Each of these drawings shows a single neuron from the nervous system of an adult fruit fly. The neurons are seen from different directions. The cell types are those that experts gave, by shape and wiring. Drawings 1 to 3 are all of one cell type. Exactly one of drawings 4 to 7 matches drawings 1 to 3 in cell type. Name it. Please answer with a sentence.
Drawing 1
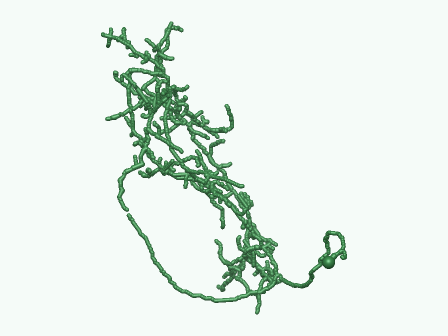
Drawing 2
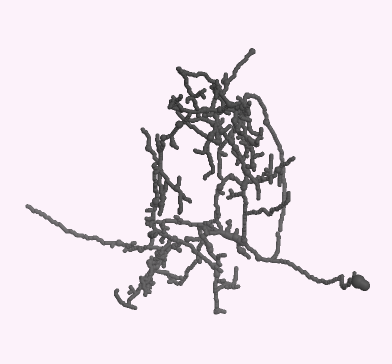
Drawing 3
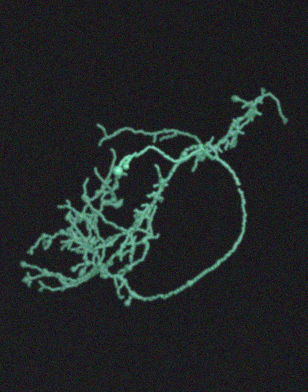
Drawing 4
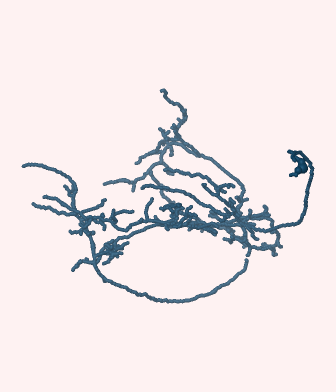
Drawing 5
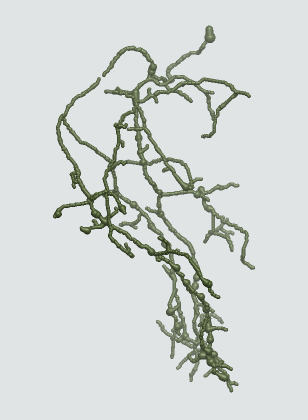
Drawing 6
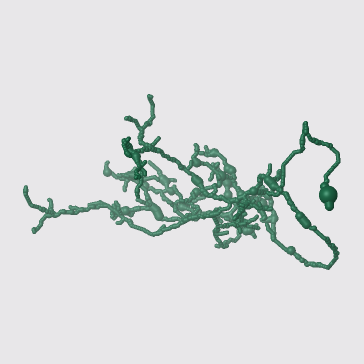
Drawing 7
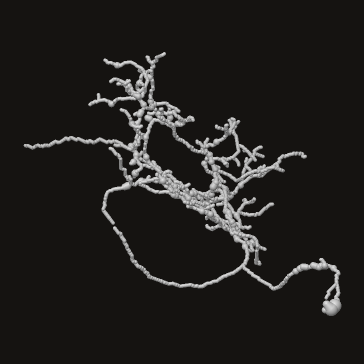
Drawing 7 shows a neuron of the same cell type.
